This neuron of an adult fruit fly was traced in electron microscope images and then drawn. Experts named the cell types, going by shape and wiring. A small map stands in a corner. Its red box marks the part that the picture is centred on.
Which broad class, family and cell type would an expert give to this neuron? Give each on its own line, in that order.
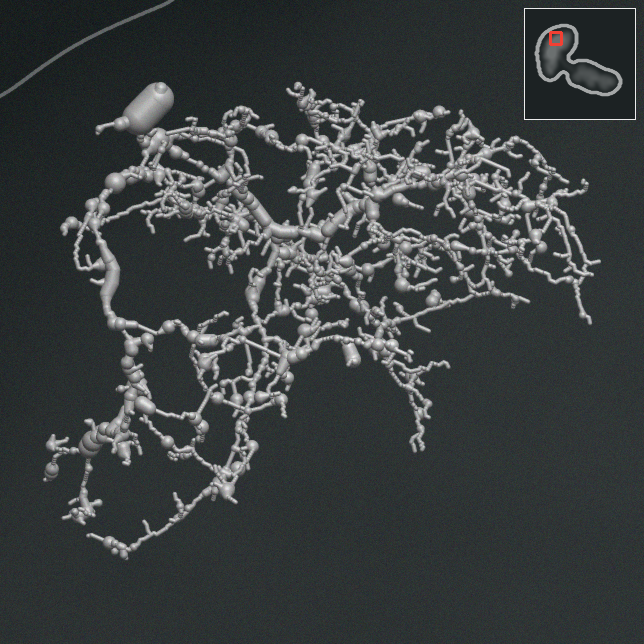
central-brain intrinsic neuron
hemilineage VLPa1_lateral
AVLP298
